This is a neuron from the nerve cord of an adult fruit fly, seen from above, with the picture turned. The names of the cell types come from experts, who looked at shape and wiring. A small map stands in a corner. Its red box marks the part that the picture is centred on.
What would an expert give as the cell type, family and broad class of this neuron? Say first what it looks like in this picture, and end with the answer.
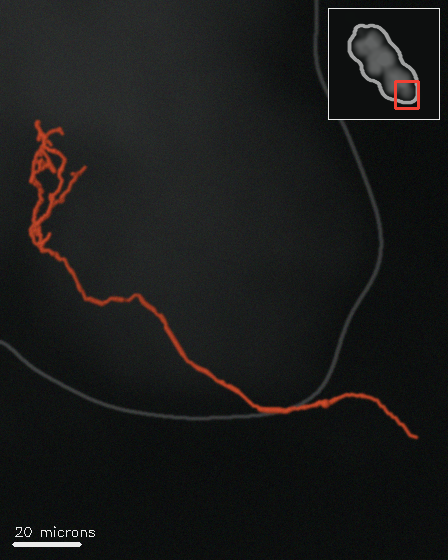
From left to right in the picture it spans about 120 microns. As drawn here it is about as wide as it is tall. Its cell type is IN00A024. The family is hemilineage 00A. Its broad class is nerve-cord intrinsic neuron.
